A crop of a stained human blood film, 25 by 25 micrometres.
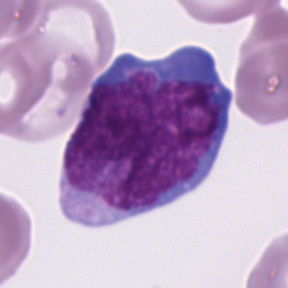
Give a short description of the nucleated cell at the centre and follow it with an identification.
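An irregular, angular outline, rather than a round one, bounds this cell. A single unlobed nucleus occupies most of the cell. Its chromatin appears mottled, with darker purple clumps set among paler areas. No clear vacuoles are seen in the cytoplasm. This cell is a myeloblast.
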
